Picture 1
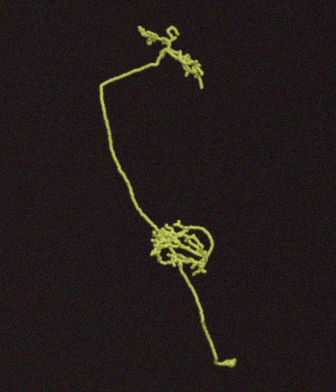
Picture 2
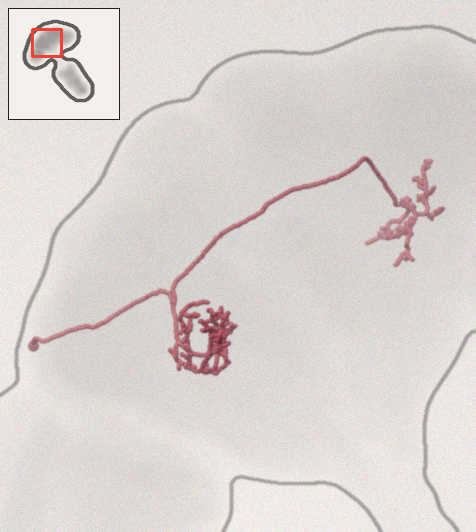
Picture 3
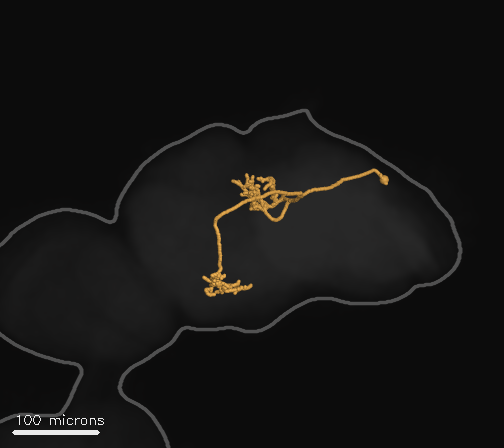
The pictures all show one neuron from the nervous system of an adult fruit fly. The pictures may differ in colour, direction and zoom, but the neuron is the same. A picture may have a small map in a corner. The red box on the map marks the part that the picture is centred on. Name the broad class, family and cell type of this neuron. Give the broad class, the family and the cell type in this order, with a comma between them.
central-brain intrinsic neuron, hemilineage VLPl2_medial, SAD012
